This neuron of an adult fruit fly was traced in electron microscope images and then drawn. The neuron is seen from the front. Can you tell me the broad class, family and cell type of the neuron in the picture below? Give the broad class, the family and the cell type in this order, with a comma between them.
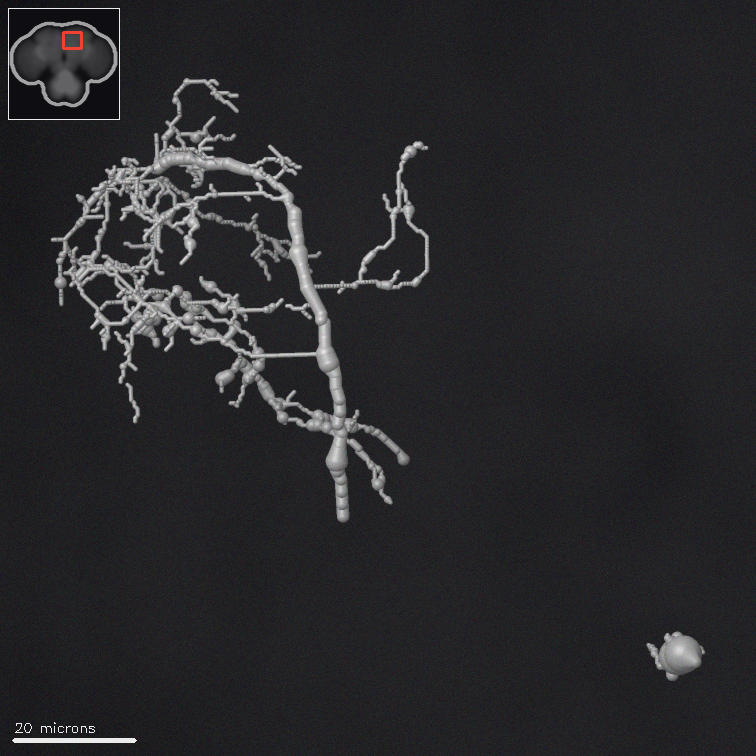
central-brain intrinsic neuron, hemilineage CREl1, CRE049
